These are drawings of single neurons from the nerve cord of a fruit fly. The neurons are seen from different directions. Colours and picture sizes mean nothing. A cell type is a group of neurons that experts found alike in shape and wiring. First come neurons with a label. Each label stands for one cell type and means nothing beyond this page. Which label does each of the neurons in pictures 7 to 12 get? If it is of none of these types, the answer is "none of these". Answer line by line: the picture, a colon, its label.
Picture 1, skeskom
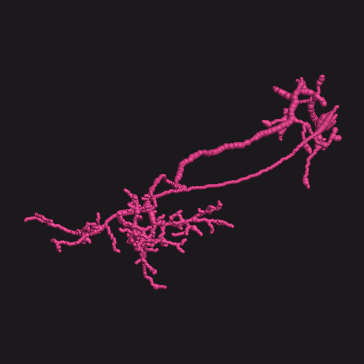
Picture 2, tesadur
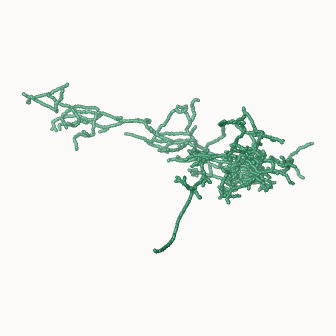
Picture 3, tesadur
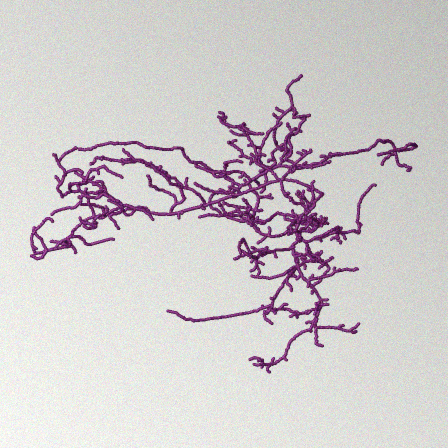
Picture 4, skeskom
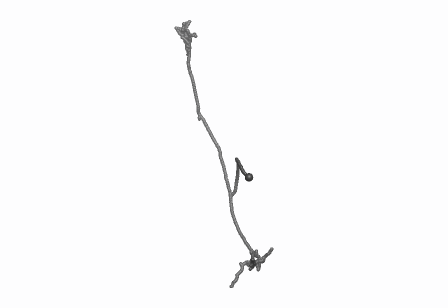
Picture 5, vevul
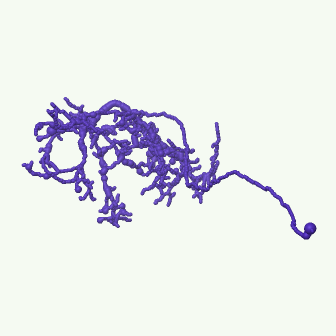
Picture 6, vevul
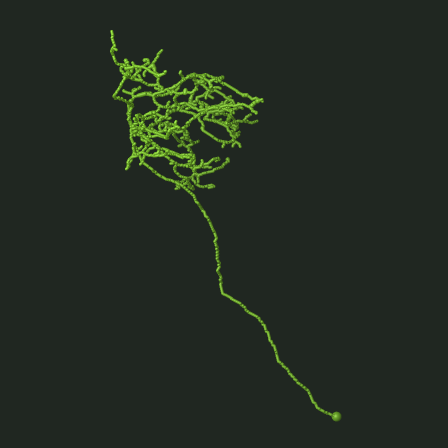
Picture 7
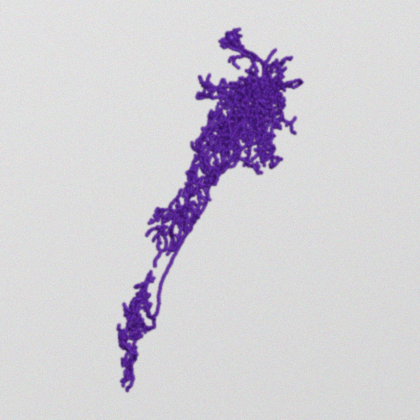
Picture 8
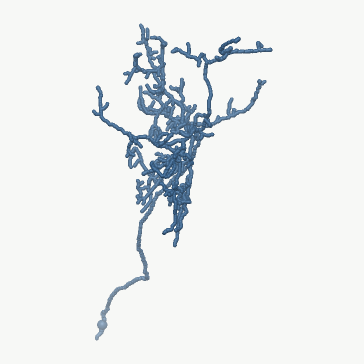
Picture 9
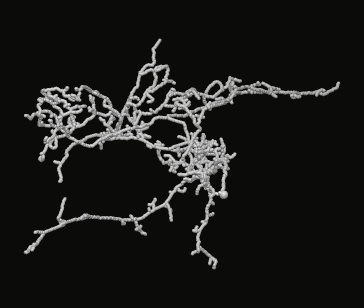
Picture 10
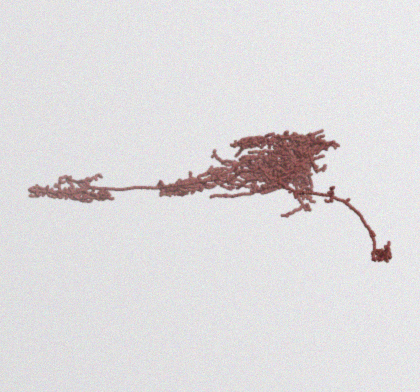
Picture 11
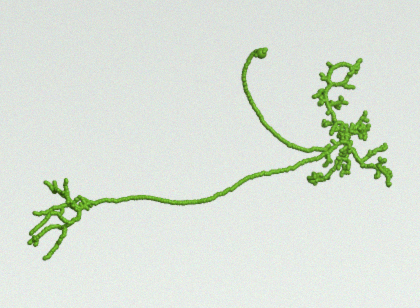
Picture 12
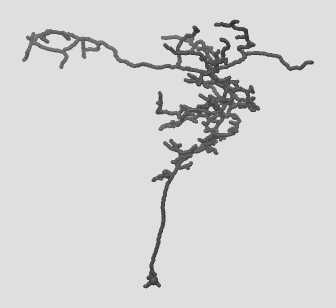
7: tesadur
8: vevul
9: tesadur
10: tesadur
11: skeskom
12: tesadur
